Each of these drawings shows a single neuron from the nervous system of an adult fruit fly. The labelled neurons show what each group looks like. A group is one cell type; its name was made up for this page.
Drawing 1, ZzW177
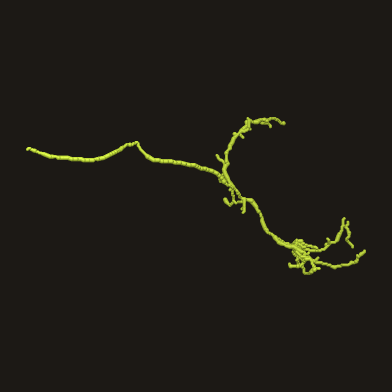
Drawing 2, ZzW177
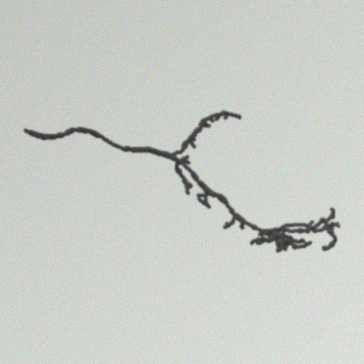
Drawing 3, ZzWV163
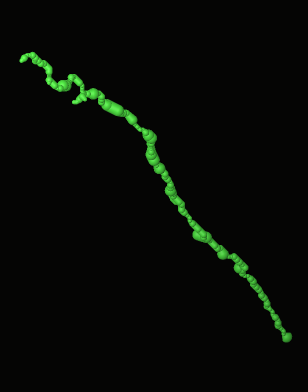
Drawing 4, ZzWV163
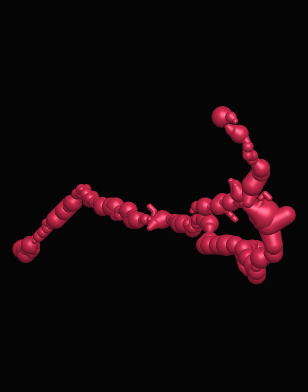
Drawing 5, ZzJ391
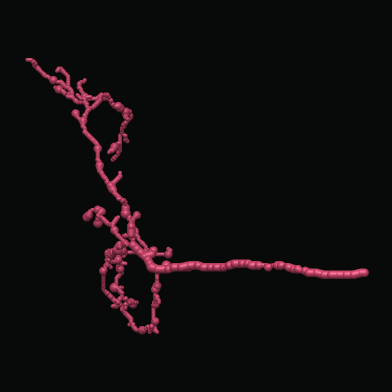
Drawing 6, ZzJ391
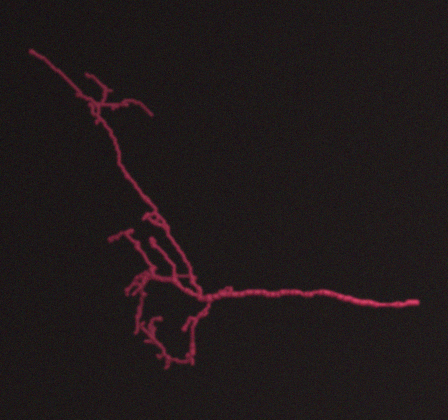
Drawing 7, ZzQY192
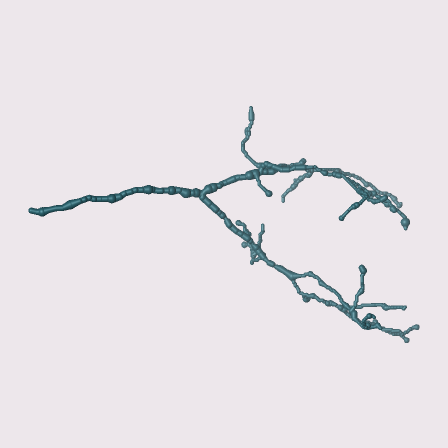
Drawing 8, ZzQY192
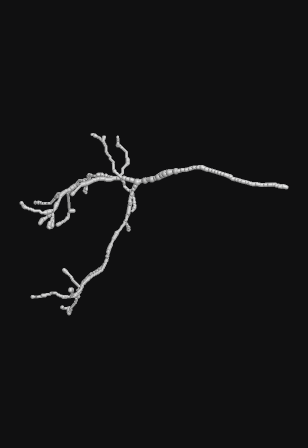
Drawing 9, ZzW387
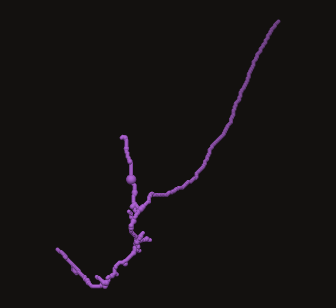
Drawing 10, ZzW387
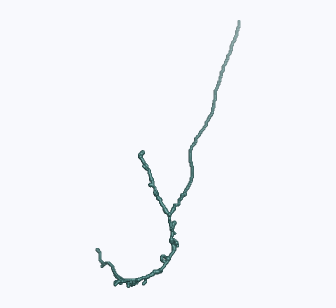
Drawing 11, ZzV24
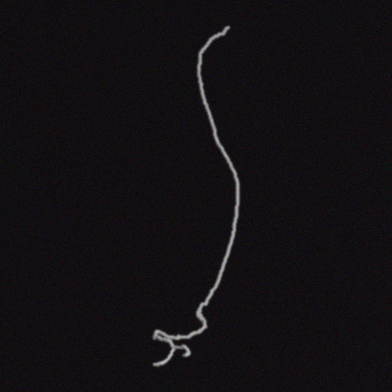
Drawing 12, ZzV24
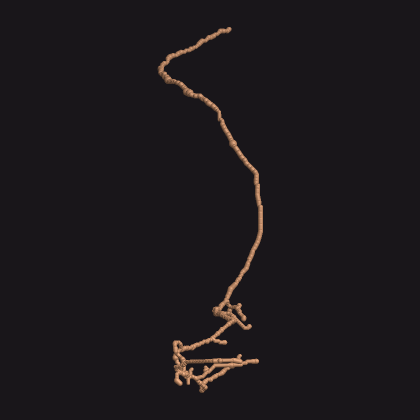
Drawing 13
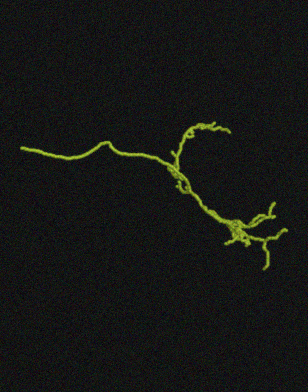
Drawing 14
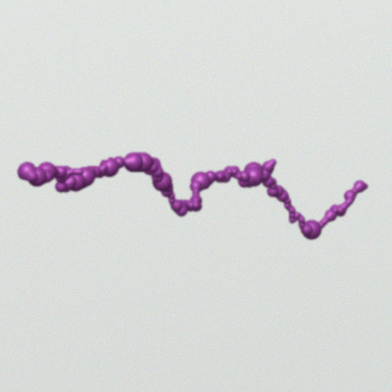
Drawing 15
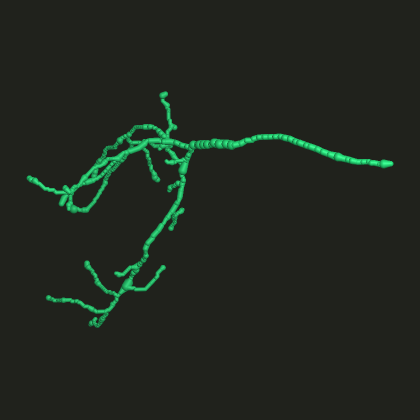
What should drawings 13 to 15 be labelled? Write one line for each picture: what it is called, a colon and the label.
13: ZzW177
14: ZzWV163
15: ZzQY192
